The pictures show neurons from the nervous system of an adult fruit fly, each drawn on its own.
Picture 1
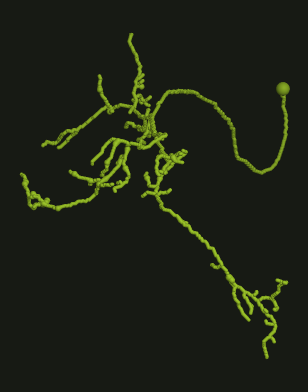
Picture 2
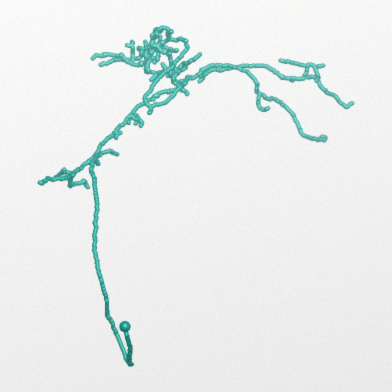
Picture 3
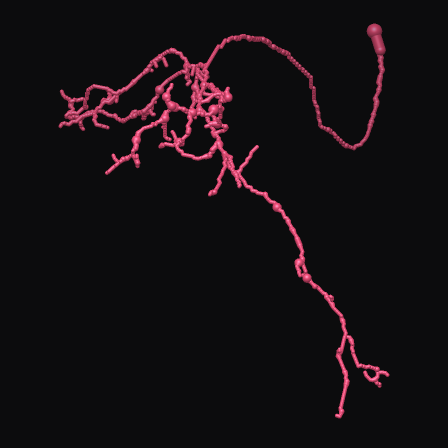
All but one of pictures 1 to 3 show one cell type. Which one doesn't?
2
